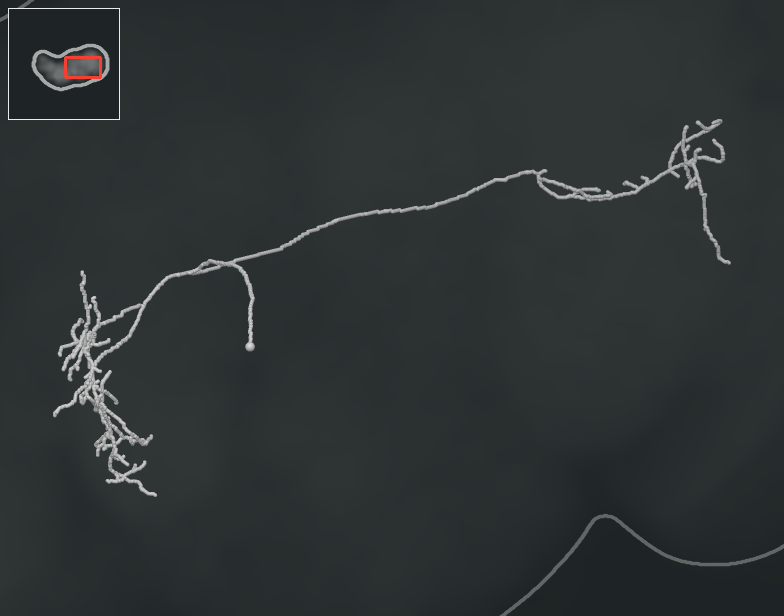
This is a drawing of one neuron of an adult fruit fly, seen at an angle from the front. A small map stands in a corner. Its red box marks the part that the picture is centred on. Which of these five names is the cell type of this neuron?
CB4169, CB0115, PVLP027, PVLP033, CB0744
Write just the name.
PVLP033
